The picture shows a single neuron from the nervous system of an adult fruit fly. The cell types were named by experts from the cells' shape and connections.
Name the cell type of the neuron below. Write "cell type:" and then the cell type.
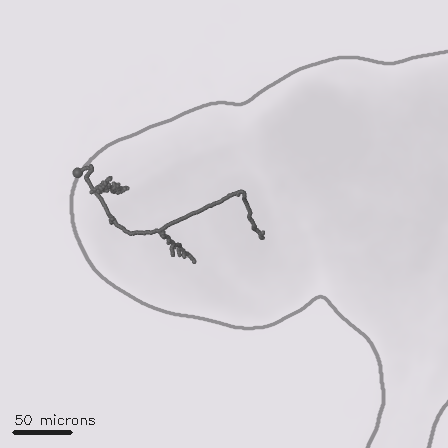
cell type: TmY9b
